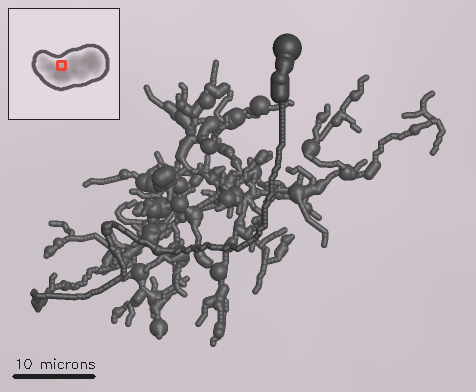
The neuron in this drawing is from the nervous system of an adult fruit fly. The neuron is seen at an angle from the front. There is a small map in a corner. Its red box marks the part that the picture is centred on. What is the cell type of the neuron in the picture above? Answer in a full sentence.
The cell type is Cm3.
